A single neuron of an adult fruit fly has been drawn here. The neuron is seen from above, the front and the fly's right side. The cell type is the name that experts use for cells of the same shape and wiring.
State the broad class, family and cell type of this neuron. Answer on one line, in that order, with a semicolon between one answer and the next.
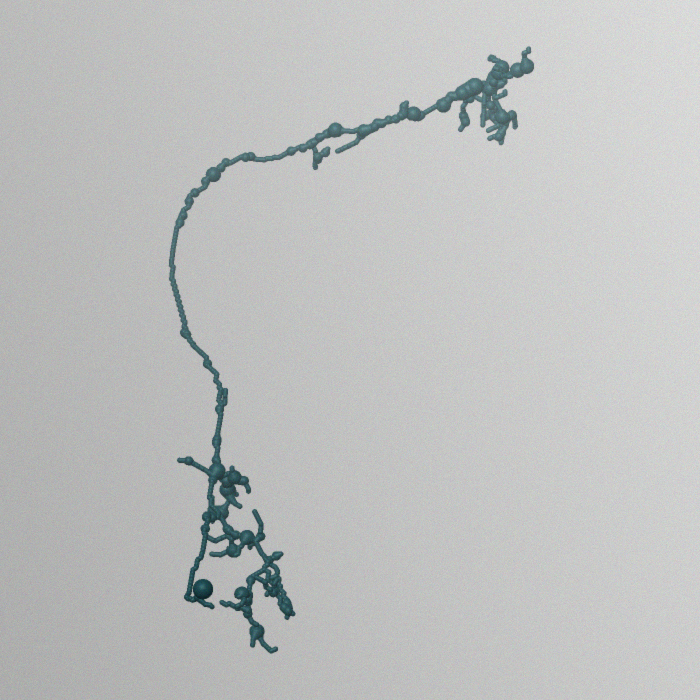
optic-lobe intrinsic neuron; Tm; Tm5Y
